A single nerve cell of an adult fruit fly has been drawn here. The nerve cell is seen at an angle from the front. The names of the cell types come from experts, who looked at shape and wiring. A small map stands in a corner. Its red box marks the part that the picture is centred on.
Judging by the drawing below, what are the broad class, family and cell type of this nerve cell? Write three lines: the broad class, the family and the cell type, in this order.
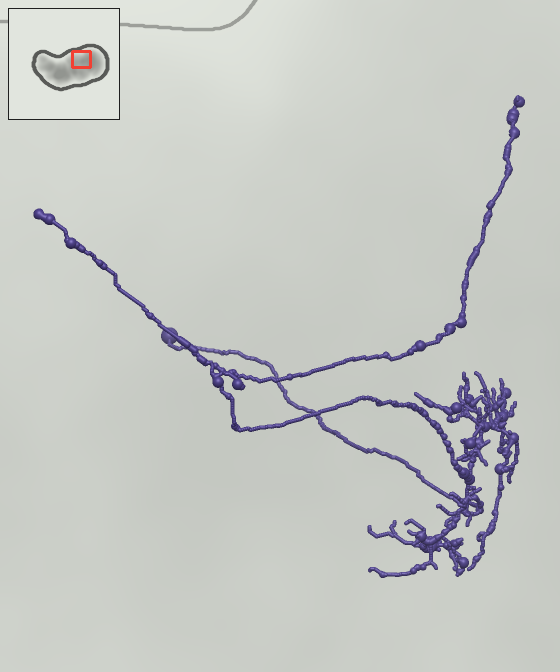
central-brain intrinsic neuron
class CX
FS2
